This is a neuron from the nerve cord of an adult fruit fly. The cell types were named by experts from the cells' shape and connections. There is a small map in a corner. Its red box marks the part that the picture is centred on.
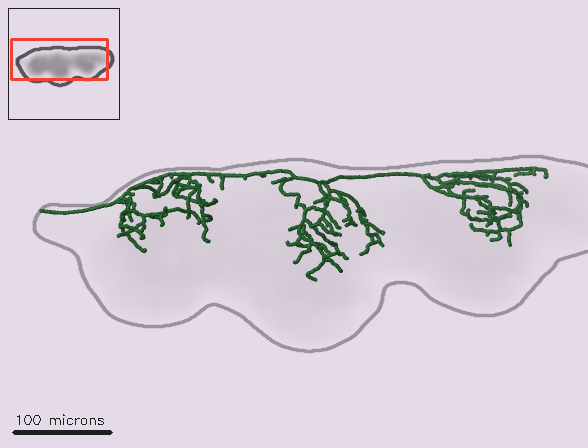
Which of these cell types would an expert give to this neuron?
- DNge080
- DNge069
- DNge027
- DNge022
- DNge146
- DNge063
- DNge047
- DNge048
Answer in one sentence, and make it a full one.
This neuron counts as a member of the cell type DNge048.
